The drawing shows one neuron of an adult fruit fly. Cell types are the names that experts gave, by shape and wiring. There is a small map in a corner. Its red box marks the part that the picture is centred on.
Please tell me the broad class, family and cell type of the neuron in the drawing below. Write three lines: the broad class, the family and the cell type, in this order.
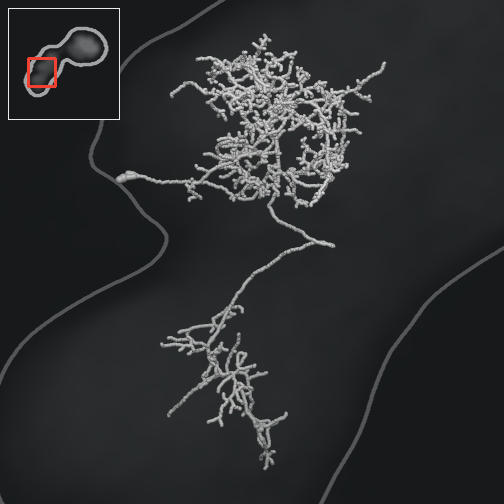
nerve-cord intrinsic neuron
hemilineage 03B
IN03B021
